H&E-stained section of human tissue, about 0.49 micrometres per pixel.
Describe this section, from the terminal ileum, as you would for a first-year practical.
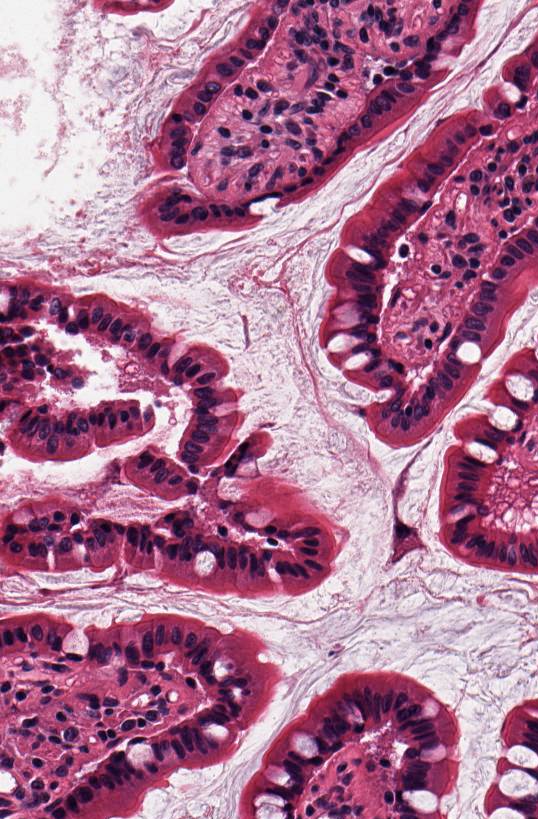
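Separate rounded and finger-like projections are scattered across the whole picture, each covered by epithelium, cut in cross or oblique section. A single layer of tall columnar cells covers each, elongated dark nuclei lined up toward the inner core side. Their cytoplasm stains strong deep pink, with a thin, dense pink border along the outer free surface.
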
